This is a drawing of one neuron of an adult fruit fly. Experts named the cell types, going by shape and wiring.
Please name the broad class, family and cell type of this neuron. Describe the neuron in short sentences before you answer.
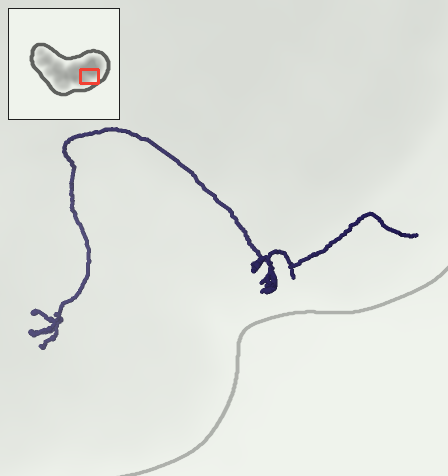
No cell body is drawn. In this view it is wider than it is tall. Its broad class is sensory neuron entering the brain. The name of its family is class olfactory. The cell type is ORN_VA7m.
